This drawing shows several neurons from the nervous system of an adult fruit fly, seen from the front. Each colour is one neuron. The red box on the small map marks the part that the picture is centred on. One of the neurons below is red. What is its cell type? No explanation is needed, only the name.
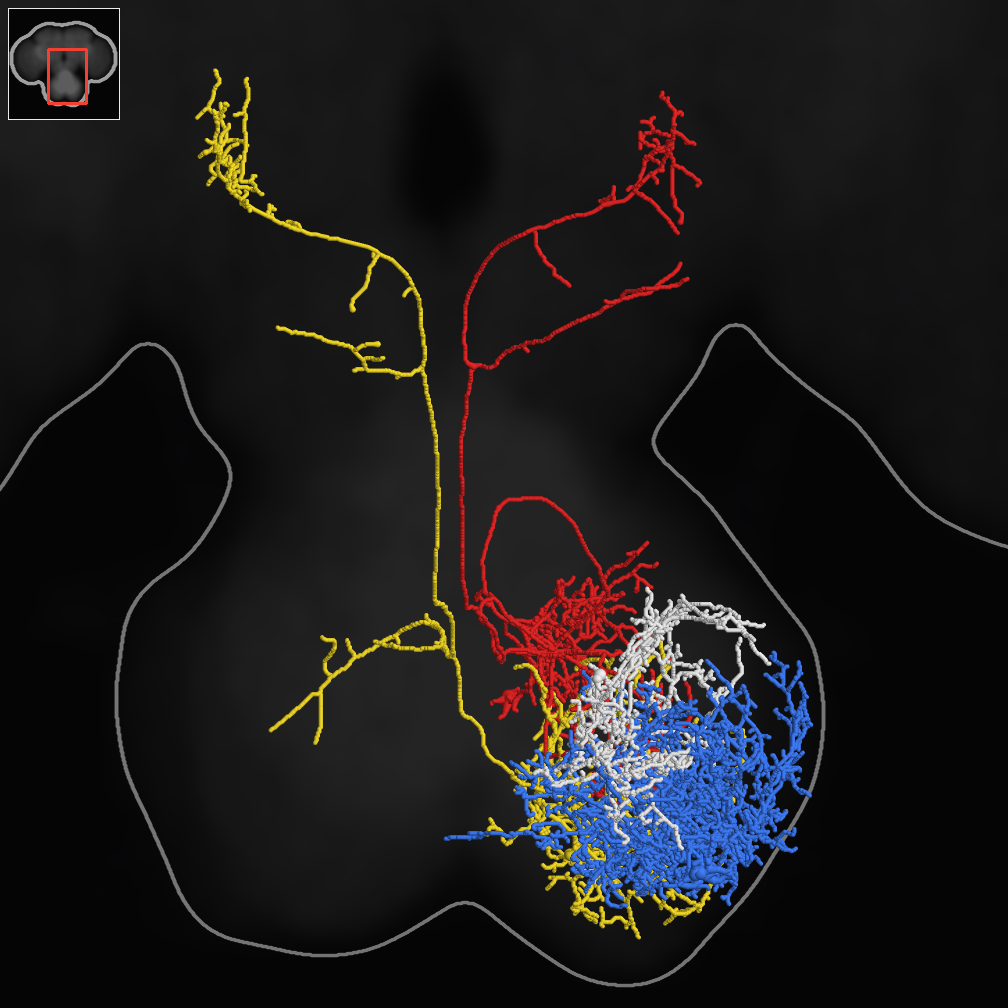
AN04B003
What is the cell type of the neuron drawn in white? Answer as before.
IN16B045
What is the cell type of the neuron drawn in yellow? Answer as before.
AN10B021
